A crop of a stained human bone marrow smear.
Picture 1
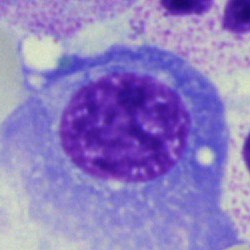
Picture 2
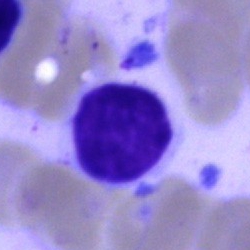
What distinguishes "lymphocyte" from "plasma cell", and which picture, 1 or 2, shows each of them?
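Picture 1 shows a plasma cell, and picture 2 shows a lymphocyte. In picture 2 the nucleus fills almost the whole cell, leaving at most a very thin rim of cytoplasm.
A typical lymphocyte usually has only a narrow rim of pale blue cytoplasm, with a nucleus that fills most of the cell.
In picture 1 the cytoplasm is a deeper blue toward the outer edge of the cell than near the nucleus.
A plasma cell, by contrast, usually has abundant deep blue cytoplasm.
The chromatin also differs: in picture 1 it is coarse and clumped, with small pale gaps between the clumps, while in picture 2 it is dense and stains dark purple throughout, with no nucleolus standing out. Picture 1 further shows a single small round clear vacuole just to the right of the nucleus and an irregular rather than smoothly round outline, whereas the cell in picture 2 has a smooth, roughly round outline.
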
